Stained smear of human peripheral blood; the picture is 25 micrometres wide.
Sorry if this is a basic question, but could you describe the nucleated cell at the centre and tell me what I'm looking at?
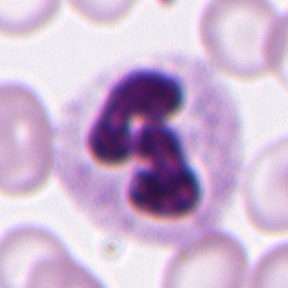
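The cell has a roughly round outline. Its chromatin is dark purple and coarsely clumped. A wide rim of pale pinkish-lilac cytoplasm surrounds the nucleus and contains fine, faint lilac granules. The cell is a segmented neutrophil.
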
